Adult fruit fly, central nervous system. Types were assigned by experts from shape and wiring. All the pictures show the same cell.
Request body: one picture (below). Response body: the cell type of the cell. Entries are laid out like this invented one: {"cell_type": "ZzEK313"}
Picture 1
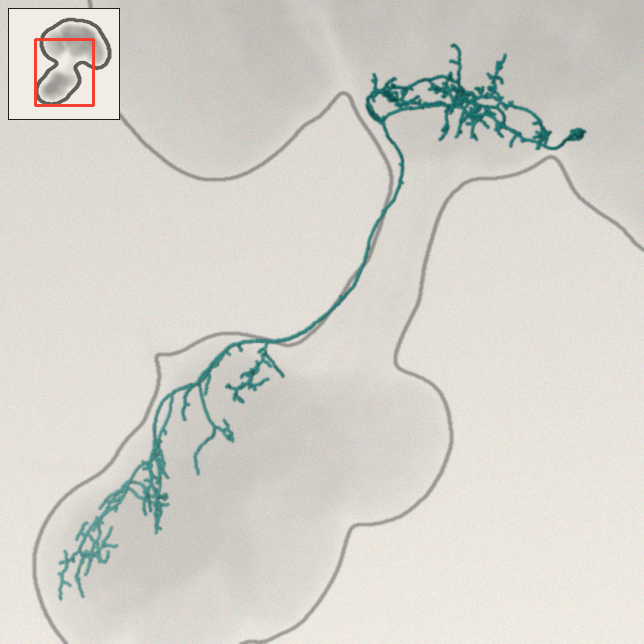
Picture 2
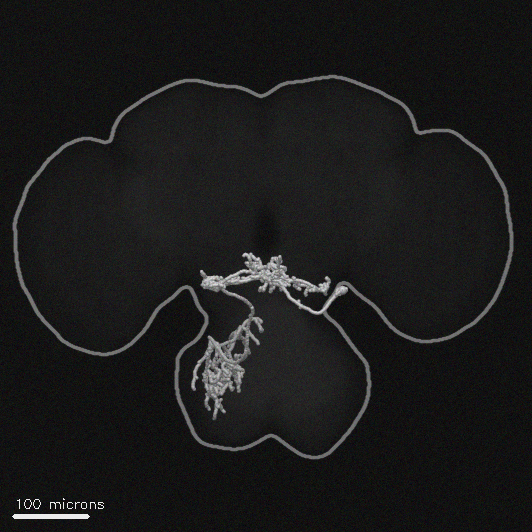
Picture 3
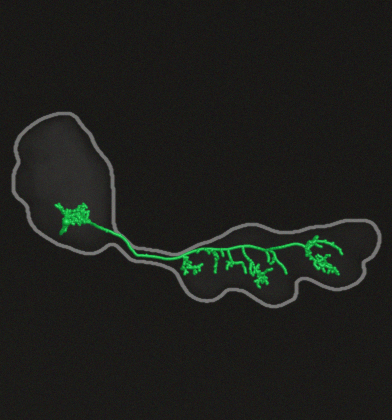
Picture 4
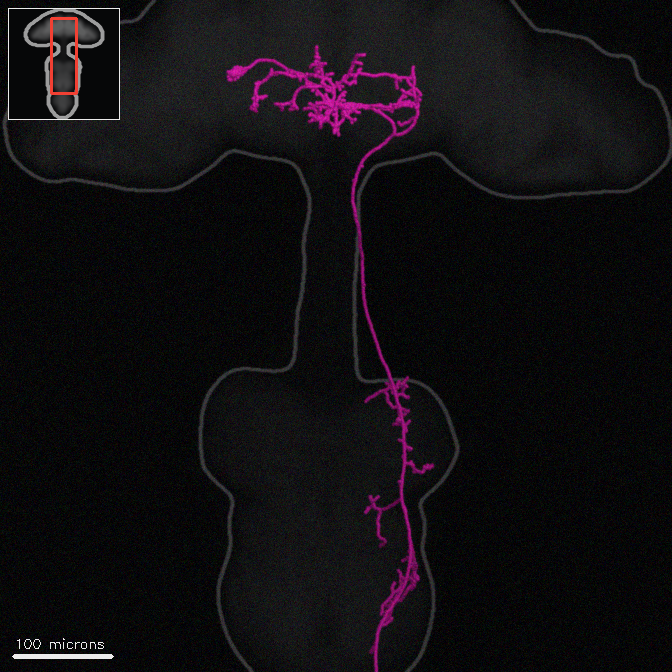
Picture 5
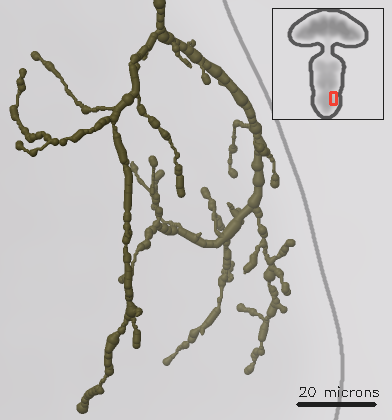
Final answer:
{"cell_type": "DNge035"}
